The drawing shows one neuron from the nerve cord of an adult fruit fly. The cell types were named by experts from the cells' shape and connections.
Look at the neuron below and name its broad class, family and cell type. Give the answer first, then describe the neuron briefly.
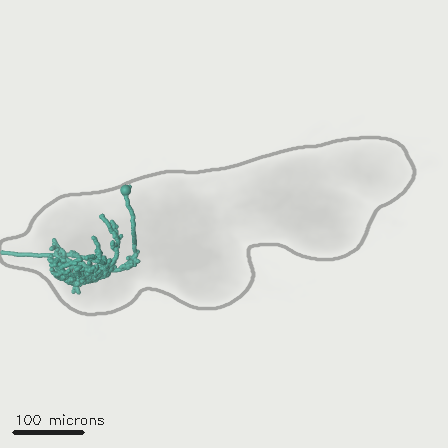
Its broad class is ascending neuron. The family is hemilineage 23B. It is of cell type AN23B010. By the scale bar it is about 200 microns wide in this view. As drawn here it is wider than it is tall.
